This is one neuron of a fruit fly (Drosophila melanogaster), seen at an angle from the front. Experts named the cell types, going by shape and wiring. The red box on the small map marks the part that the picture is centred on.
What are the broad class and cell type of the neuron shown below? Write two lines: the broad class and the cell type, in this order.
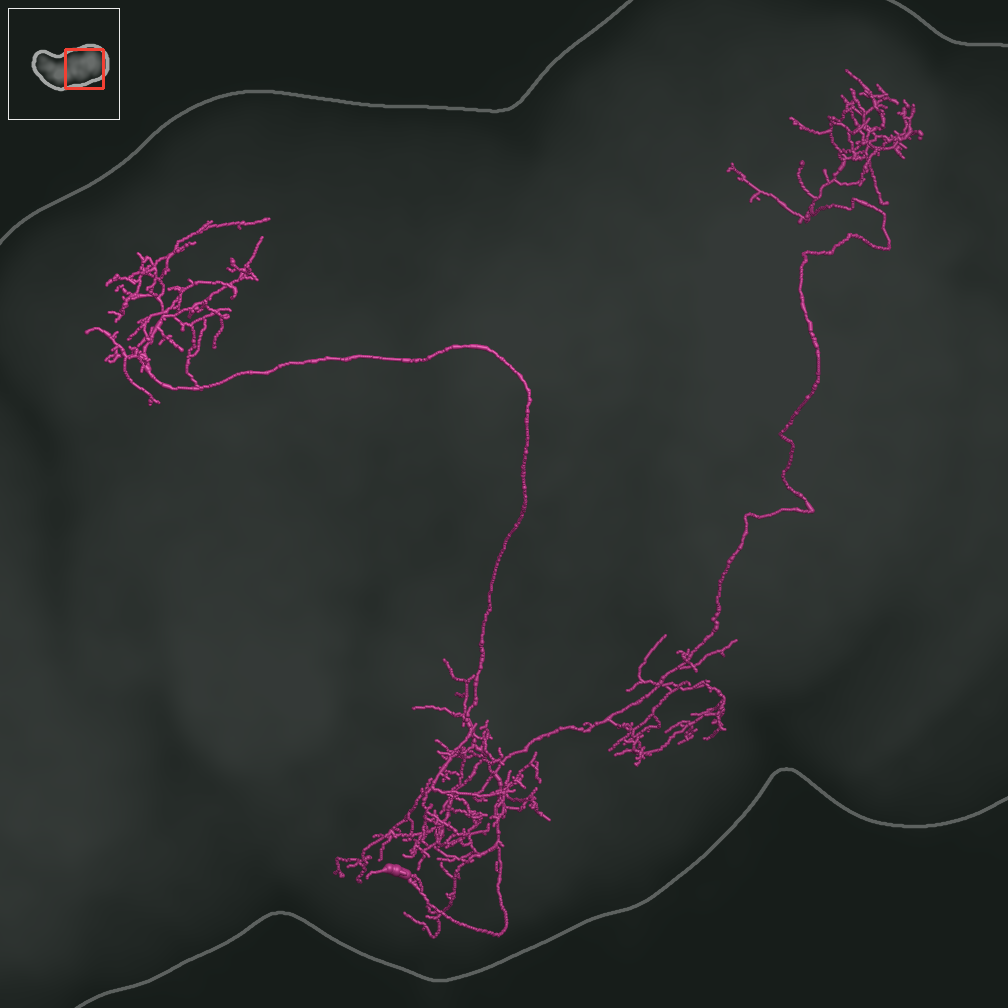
central-brain intrinsic neuron
SLP471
